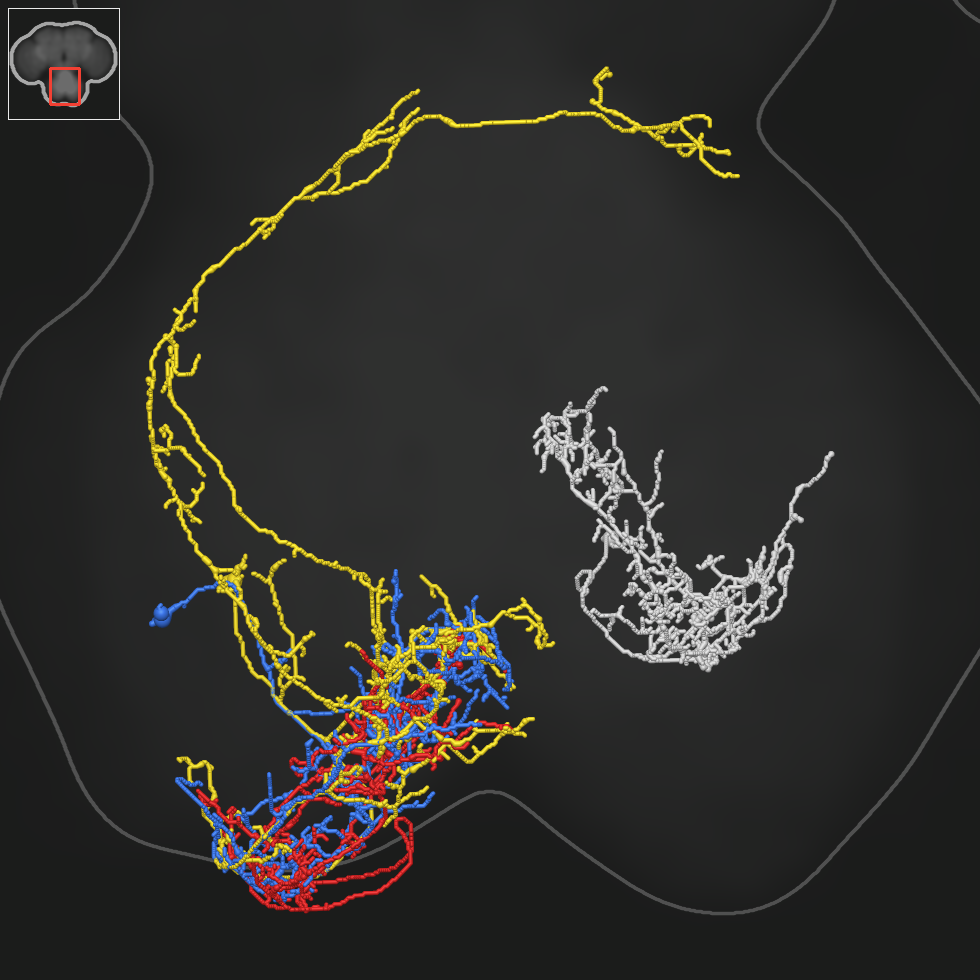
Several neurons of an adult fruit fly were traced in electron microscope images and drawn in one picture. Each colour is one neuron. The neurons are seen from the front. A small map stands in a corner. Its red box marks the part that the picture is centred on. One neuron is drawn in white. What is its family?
hemilineage 01B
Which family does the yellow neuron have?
hemilineage 19A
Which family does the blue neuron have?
hemilineage 19A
